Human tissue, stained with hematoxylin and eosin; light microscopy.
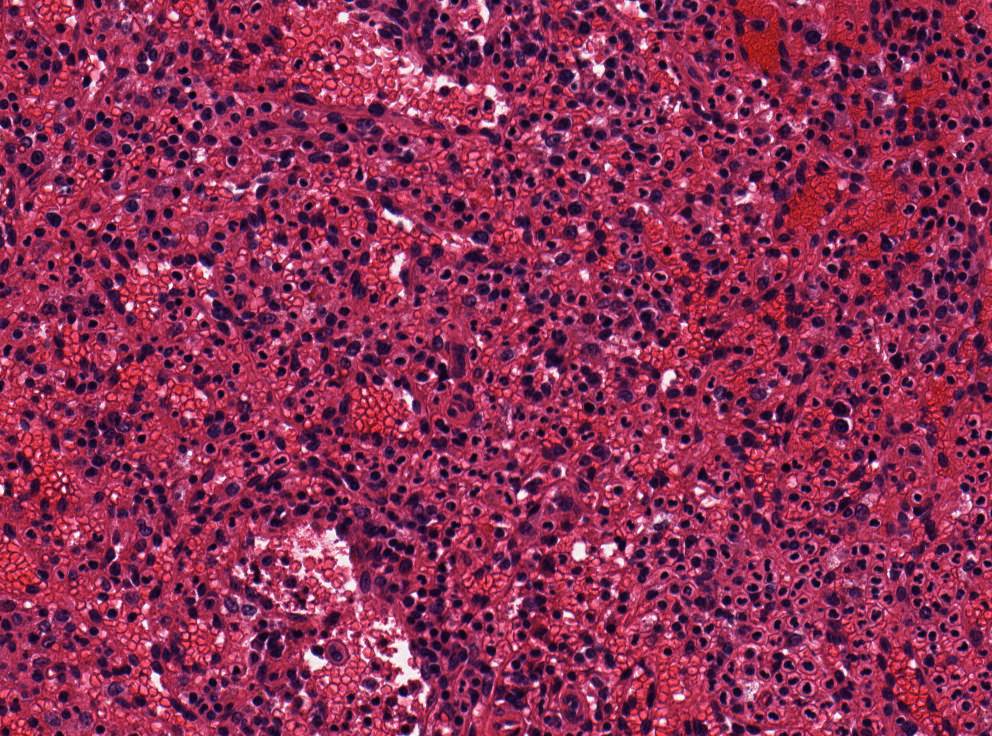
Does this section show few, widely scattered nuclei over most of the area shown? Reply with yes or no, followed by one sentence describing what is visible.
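No. The whole field is a dense, diffuse sheet of cells without glands or epithelial lining.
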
